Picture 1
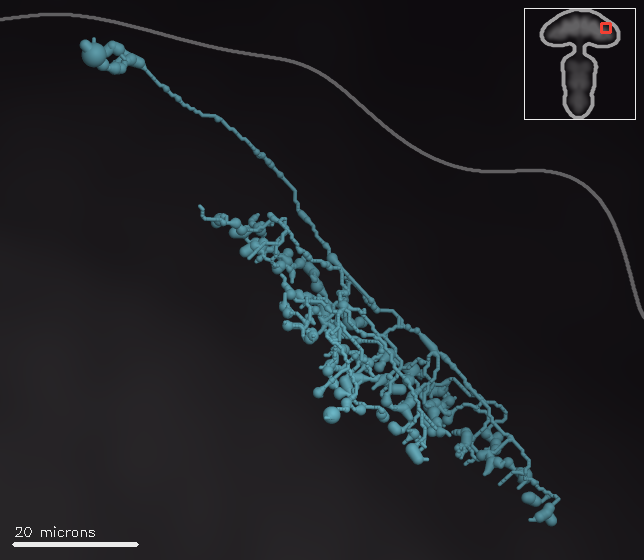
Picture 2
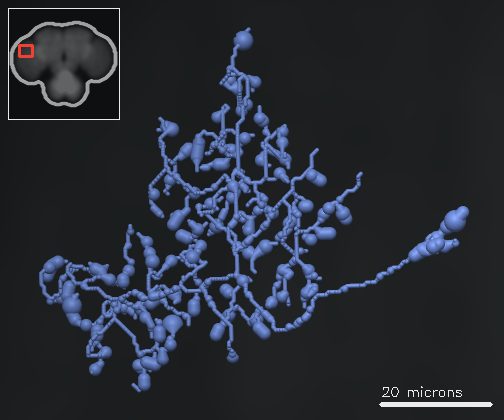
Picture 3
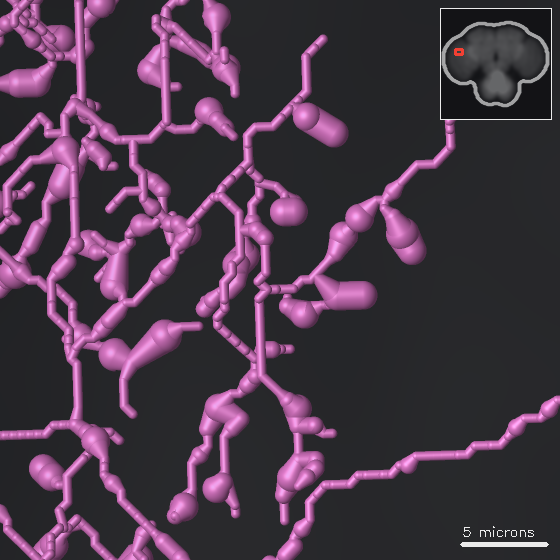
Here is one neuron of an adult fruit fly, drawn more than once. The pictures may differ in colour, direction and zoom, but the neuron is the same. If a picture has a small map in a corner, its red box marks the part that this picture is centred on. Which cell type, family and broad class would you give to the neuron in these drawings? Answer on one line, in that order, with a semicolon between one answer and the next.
Dm1; Dm; optic-lobe intrinsic neuron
